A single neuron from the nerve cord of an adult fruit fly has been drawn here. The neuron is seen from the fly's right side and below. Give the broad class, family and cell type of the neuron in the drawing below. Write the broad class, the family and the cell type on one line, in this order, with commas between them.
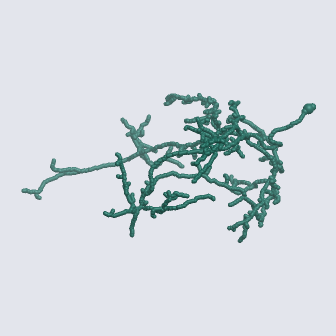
nerve-cord intrinsic neuron, hemilineage 09A, IN09A069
